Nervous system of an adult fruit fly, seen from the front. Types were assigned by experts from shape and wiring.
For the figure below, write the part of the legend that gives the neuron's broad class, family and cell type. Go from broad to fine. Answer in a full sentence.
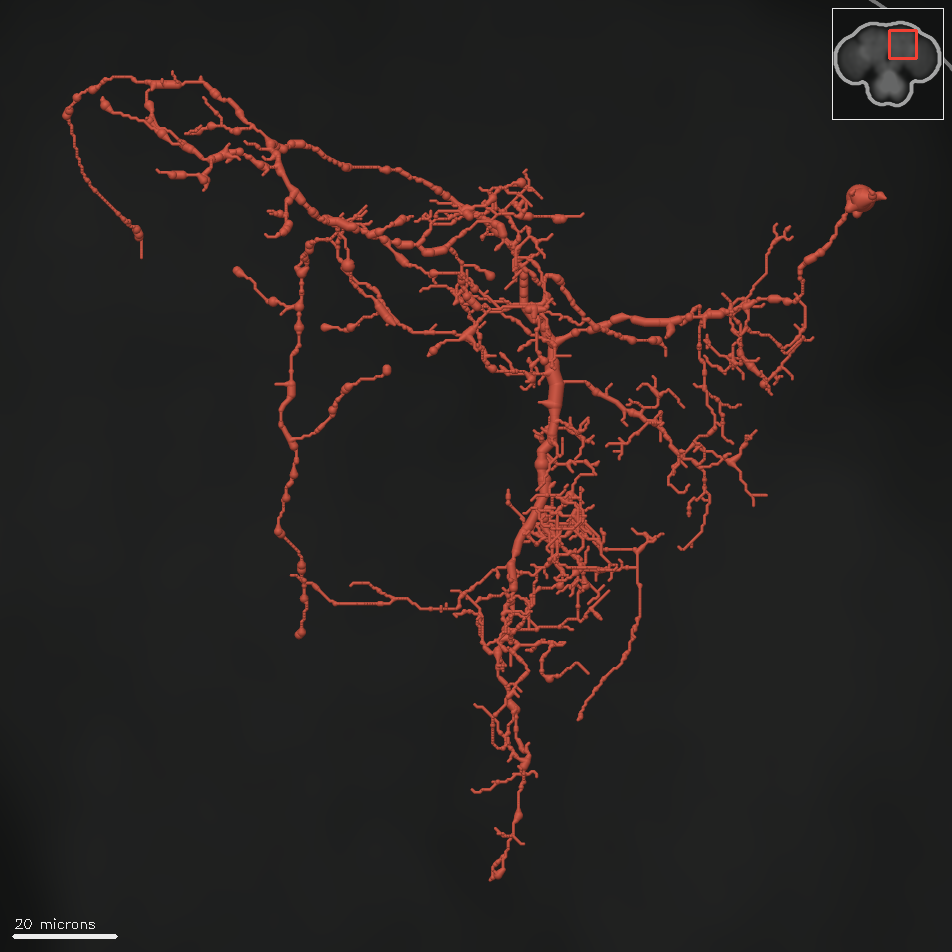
A central-brain intrinsic neuron of hemilineage LHl2_dorsal, type AVLP749m.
